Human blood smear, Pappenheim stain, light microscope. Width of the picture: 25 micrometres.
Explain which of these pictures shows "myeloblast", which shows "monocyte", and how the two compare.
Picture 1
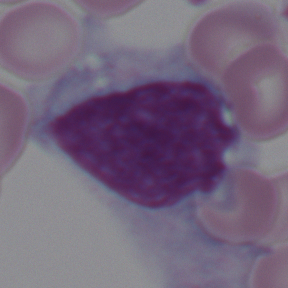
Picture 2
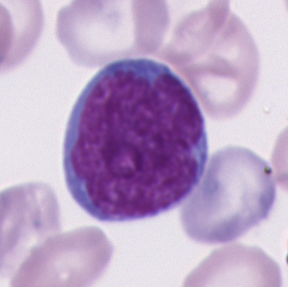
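The monocyte is in picture 1 and the myeloblast in picture 2. The nucleus in picture 1 is roughly triangular, about 16 by 11 micrometres, tapering to a point on the left side, with an uneven, notched right edge. The nucleus in picture 2 is rounded, about 13 by 11 micrometres, with a small notch at its top edge.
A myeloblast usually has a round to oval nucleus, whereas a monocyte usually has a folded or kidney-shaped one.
In picture 2 the nucleus fills most of the cell, and the blue cytoplasm forms only a narrow rim.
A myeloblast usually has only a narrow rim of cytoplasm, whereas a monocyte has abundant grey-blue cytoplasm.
In picture 1 the outer border of the cytoplasm is faint and ill-defined, fading into the background below. The chromatin in picture 1 is dark purple and coarsely mottled rather than smooth. Neither picture shows distinct granules in the cytoplasm.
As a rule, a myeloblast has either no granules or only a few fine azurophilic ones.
The outline in picture 2 is smooth and roughly oval, without surface projections or blebs, and its cytoplasm contains no vacuoles. In picture 1, red cells crowd against the right side of the cell.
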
